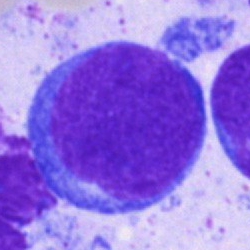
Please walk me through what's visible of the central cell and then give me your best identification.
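The outline is round and smooth. Chromatin is fine and evenly distributed, with no coarse clumps. A narrow rim of deep blue cytoplasm surrounds the nucleus and is widest at the lower left, the nucleus lying off-centre away from that side. This is a blast.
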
